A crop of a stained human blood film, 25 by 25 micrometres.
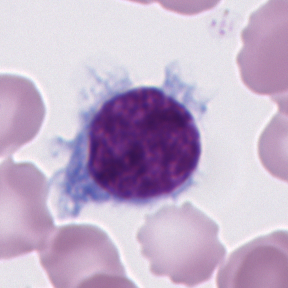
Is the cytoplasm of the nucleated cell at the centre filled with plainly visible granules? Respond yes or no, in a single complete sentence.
No, within the cytoplasm of the cell there is no visible granule.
